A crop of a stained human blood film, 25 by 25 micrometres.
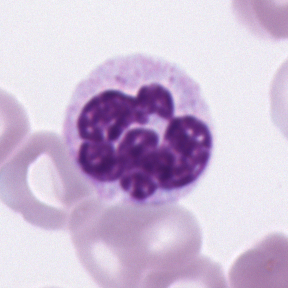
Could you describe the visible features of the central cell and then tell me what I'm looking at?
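No nucleoli show up in the nucleus. The cytoplasm's a pale pinkish-lilac, with fine, faint pinkish granules scattered through it and no vacuoles anywhere. So that one's a segmented neutrophil.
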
